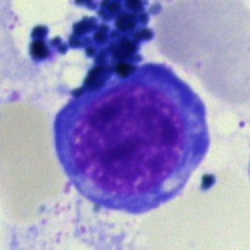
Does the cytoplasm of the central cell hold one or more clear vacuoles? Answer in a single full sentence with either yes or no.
Yes, clear vacuoles, one or more, are held in the cytoplasm of this cell.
